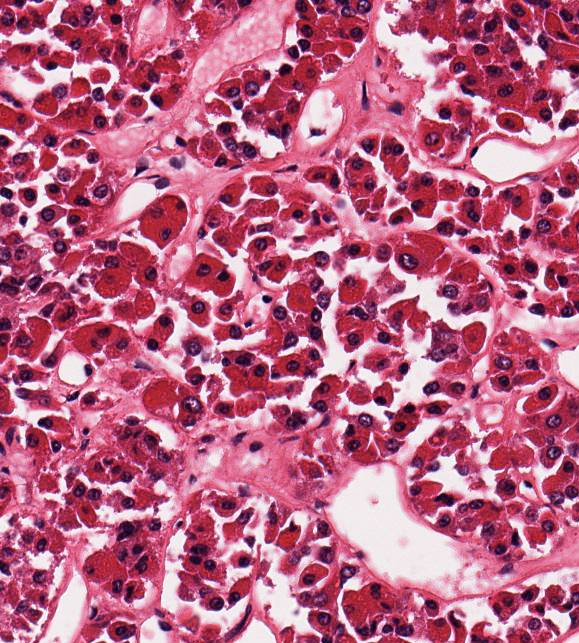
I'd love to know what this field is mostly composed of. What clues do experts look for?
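Mainly the pars distalis of the pituitary is shown here. Throughout, its cells lie in nests and cords parted by thin pink fibrous septa.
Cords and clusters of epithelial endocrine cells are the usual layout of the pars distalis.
The cells carry abundant, intensely red, granular cytoplasm.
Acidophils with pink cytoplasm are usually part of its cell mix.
No glandular lumens or follicles containing secretion appear.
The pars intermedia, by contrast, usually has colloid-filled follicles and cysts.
No fat cells are seen either.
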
